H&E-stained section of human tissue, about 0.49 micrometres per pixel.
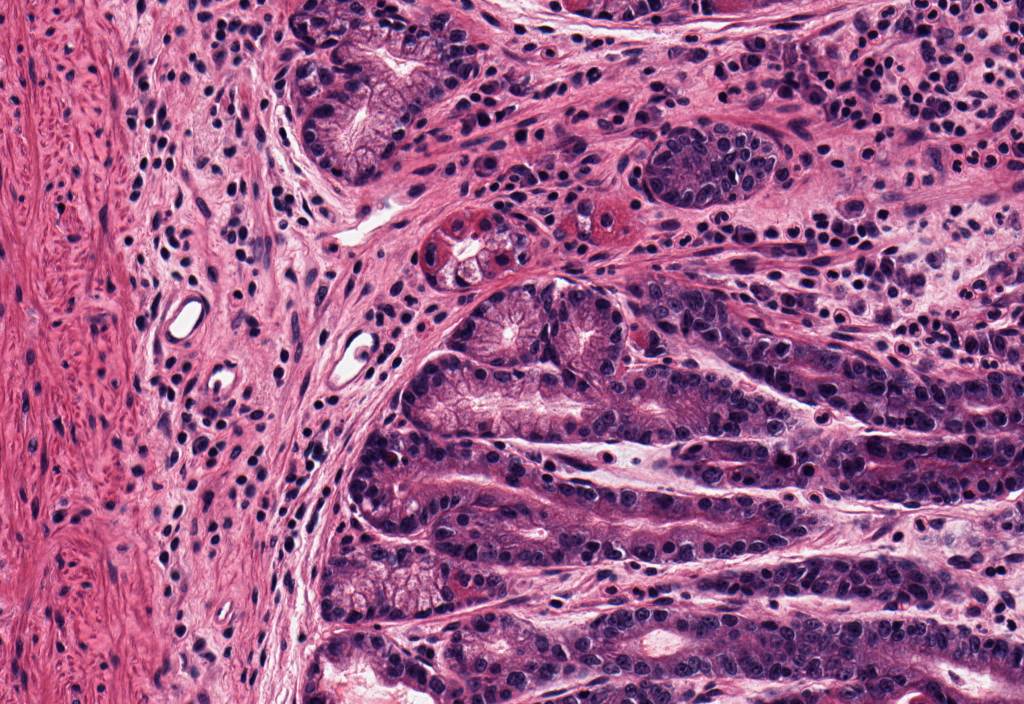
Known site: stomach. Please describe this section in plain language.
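Pink fibrous tissue fills the left third of the field, and densely glandular tissue the right two-thirds. Next, along the left edge, pink spindle-cell fibres run roughly vertically. Then, in the lower right, the gland epithelium has crowded, dark purple nuclei. Finally, no fat cells are seen anywhere.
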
